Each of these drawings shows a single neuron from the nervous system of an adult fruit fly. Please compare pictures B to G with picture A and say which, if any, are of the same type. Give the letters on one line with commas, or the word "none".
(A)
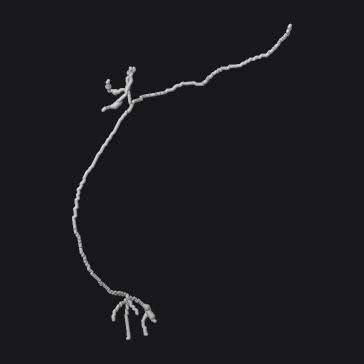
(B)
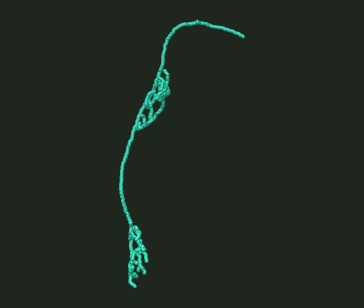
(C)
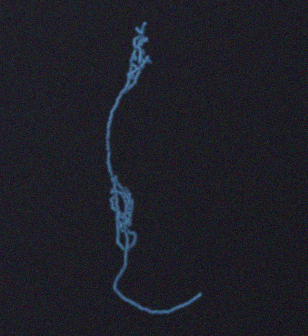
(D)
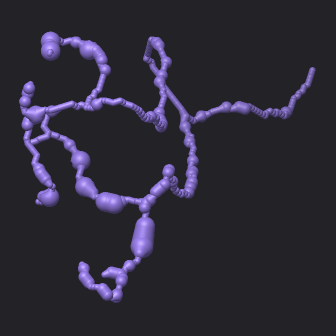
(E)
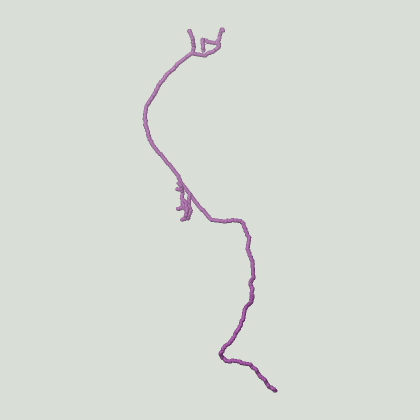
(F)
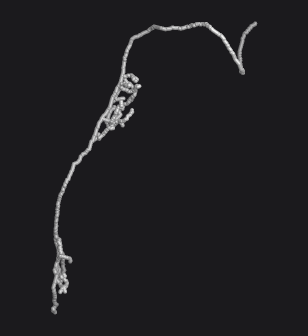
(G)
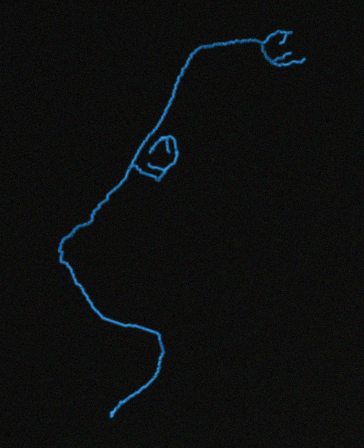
E, G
